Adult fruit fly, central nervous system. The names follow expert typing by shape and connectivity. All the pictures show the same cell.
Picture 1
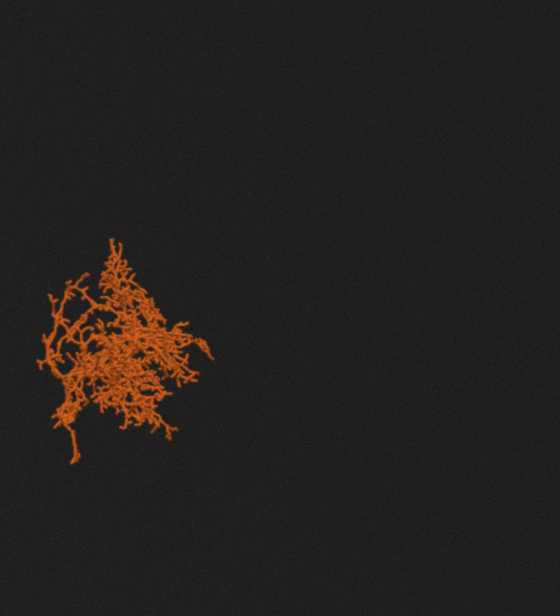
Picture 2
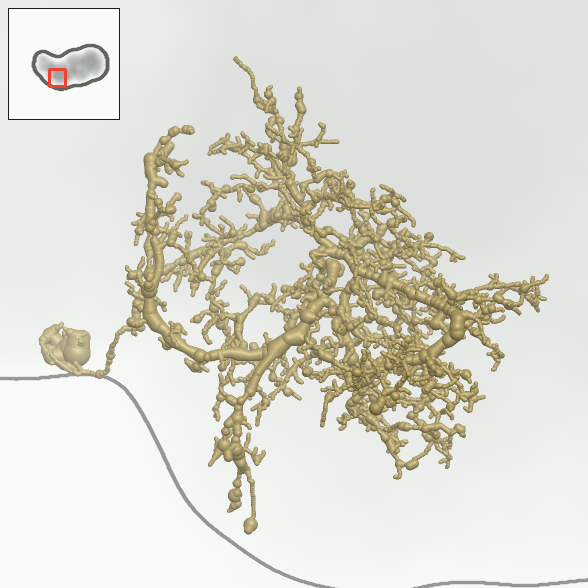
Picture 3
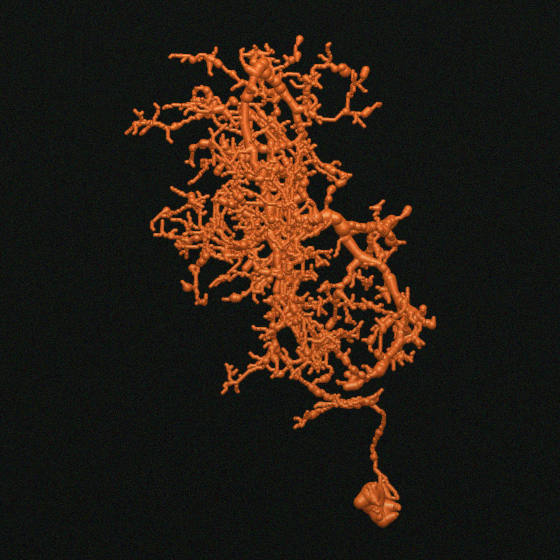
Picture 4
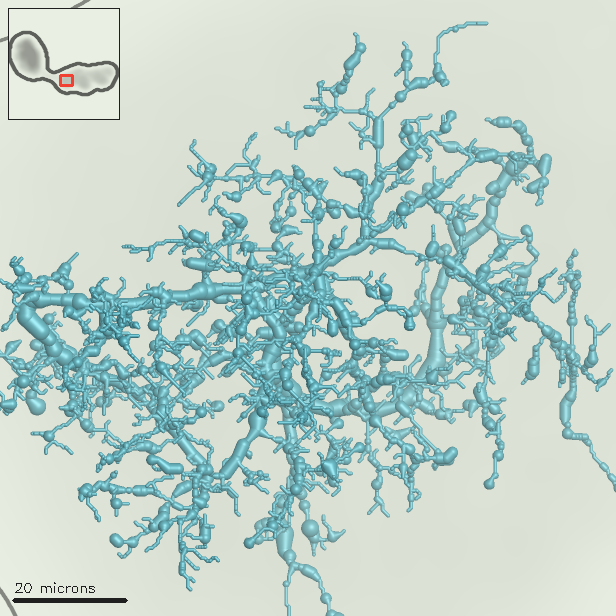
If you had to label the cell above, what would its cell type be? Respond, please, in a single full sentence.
Belonging to the cell type IN21A003 is this neuron.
